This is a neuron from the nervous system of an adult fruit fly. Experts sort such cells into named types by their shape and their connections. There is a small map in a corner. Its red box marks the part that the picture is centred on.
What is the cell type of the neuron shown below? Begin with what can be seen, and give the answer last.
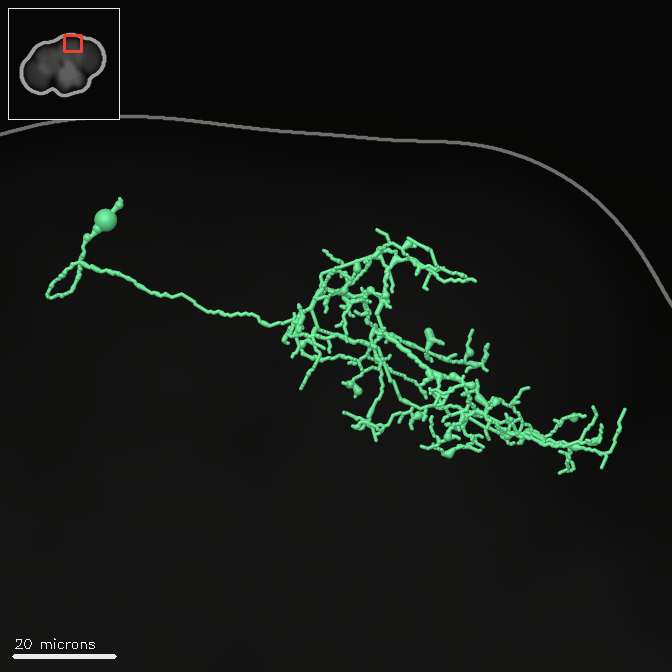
From left to right in the picture it spans about 120 microns. Dozens of branch ends can be seen. This is a central-brain intrinsic neuron. The cell type is LHPD4a1.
